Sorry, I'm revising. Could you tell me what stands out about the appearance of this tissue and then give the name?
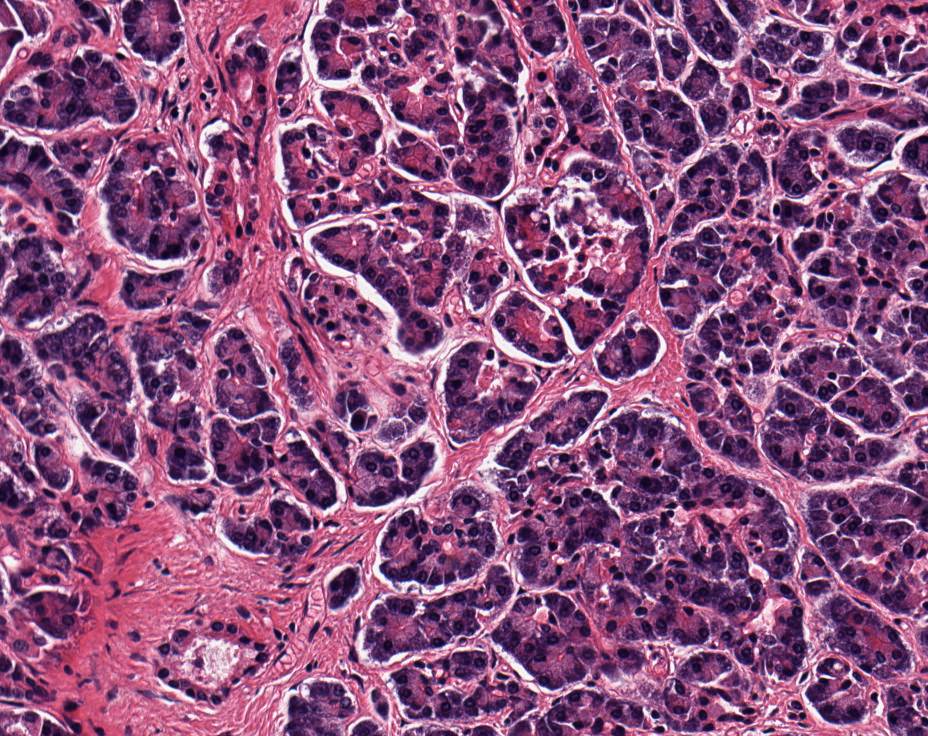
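Clusters: in many, the cells are arranged radially around a central point as acinus-like units, with nuclei toward the outer edge. Lumens: small or barely visible, not wide and open. Epithelial cytoplasm: dense and granular, purplish at the cell base, pinker toward each cluster's centre. Stroma: densest in the lower left, a broad pink collagenous area with scattered spindle-shaped nuclei. The tissue is pancreas.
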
